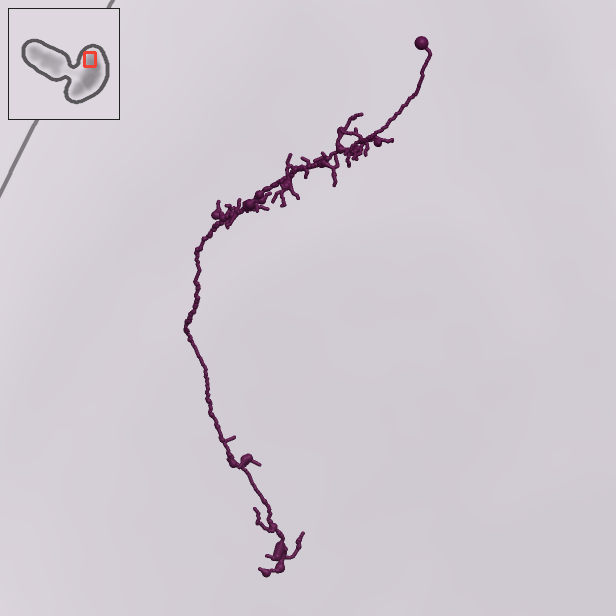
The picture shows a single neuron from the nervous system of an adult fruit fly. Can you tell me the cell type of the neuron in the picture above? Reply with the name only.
Tm12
